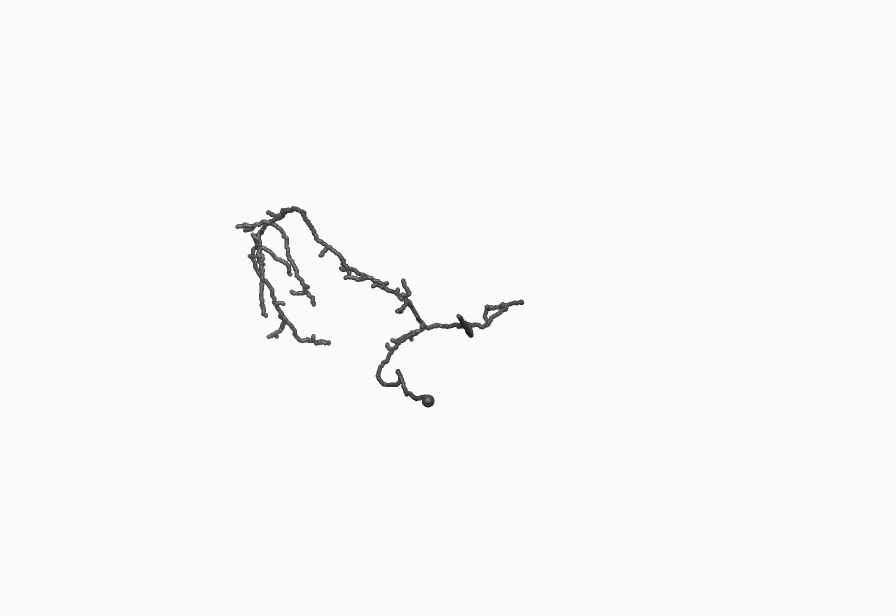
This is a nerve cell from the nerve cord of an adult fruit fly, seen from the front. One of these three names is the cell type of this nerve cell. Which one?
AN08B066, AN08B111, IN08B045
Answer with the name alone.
AN08B111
